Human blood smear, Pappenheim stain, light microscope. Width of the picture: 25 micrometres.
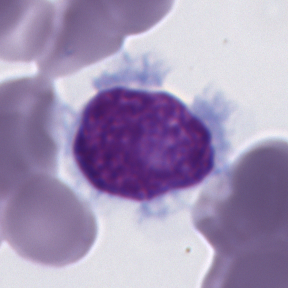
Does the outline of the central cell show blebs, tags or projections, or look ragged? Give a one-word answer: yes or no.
Yes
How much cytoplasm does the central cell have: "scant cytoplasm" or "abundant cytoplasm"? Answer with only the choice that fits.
Scant cytoplasm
